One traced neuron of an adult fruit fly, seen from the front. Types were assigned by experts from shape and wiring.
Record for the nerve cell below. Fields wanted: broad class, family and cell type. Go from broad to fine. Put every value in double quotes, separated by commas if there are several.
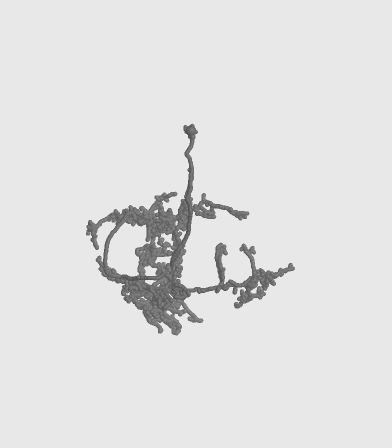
"central-brain intrinsic neuron", "hemilineage DM1_antero_ventral", "PS116"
